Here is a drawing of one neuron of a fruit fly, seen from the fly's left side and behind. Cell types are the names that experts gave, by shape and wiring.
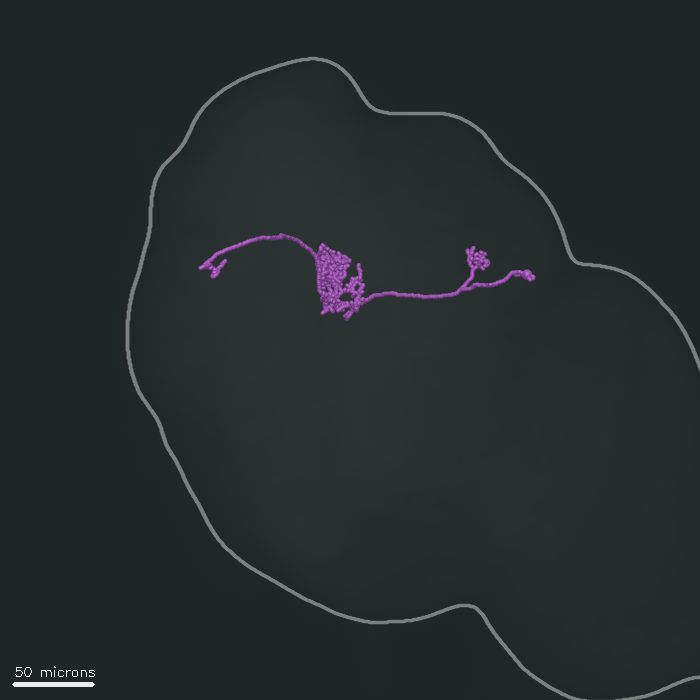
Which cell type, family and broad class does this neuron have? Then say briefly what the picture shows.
Its cell type is PFGs. The name of its family is class CX. It is a central-brain intrinsic neuron. The cell body is on the right of the picture. From left to right in the picture it spans about 200 microns.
